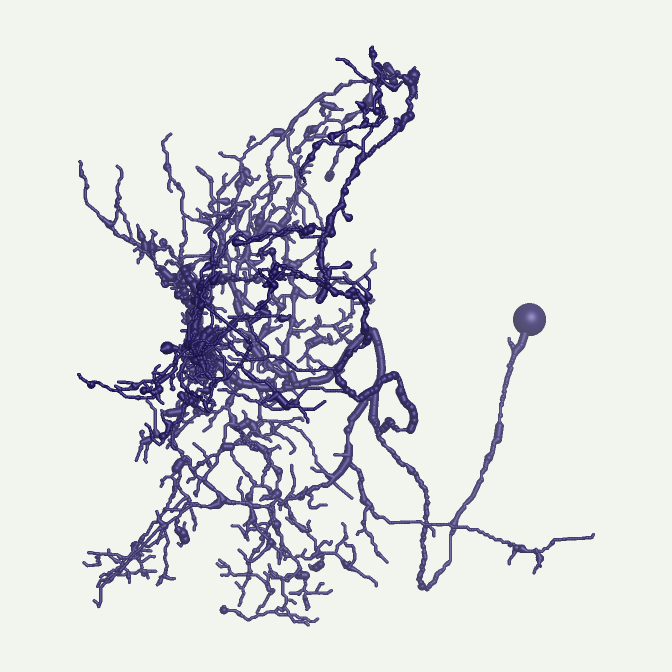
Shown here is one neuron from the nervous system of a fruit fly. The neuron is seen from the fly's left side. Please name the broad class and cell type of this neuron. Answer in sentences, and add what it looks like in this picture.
This is a central-brain intrinsic neuron. It is of cell type SLP059. The cell body can be seen on the right of the picture. The picture shows more than a hundred branch ends.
